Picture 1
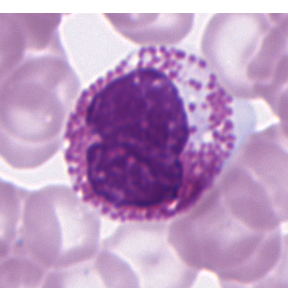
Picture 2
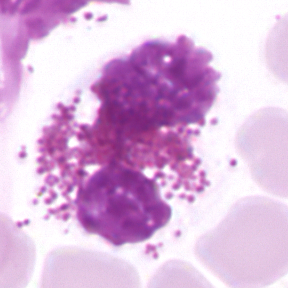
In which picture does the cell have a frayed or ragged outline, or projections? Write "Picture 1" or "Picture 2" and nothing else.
Picture 2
